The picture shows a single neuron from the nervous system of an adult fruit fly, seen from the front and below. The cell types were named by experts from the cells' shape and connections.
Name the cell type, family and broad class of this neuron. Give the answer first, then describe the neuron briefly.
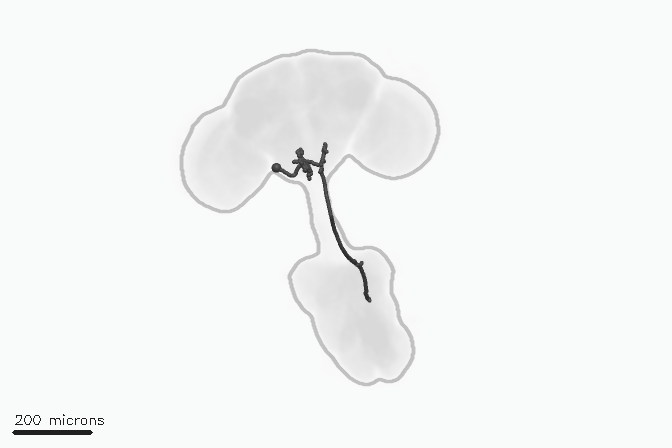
It is of cell type DNg18_a. The family is hemilineage LB6. Its broad class is descending neuron. The cell body can be seen in the middle of the picture. From top to bottom in the picture it spans about 400 microns.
